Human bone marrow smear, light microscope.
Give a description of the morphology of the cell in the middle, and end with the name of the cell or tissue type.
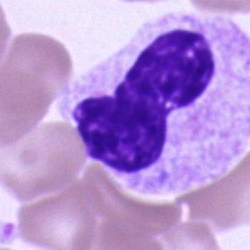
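Here the border is smooth and the shape roughly round. You'll see the nucleus lying toward the left, which leaves more cytoplasm on the right. That cytoplasm is abundant and pale lilac. We call this cell a band neutrophil.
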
